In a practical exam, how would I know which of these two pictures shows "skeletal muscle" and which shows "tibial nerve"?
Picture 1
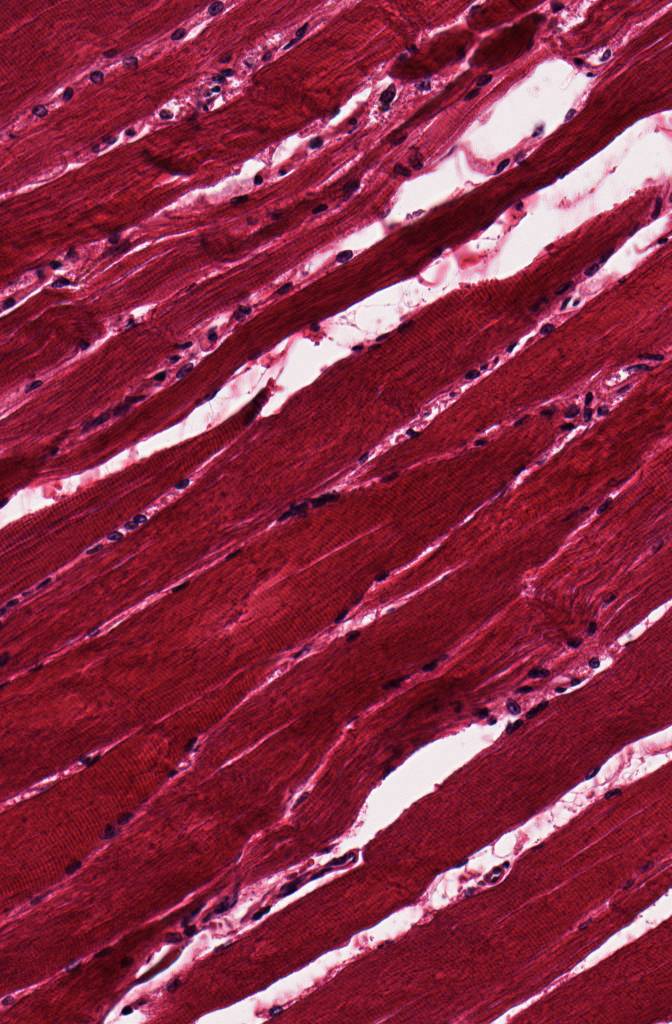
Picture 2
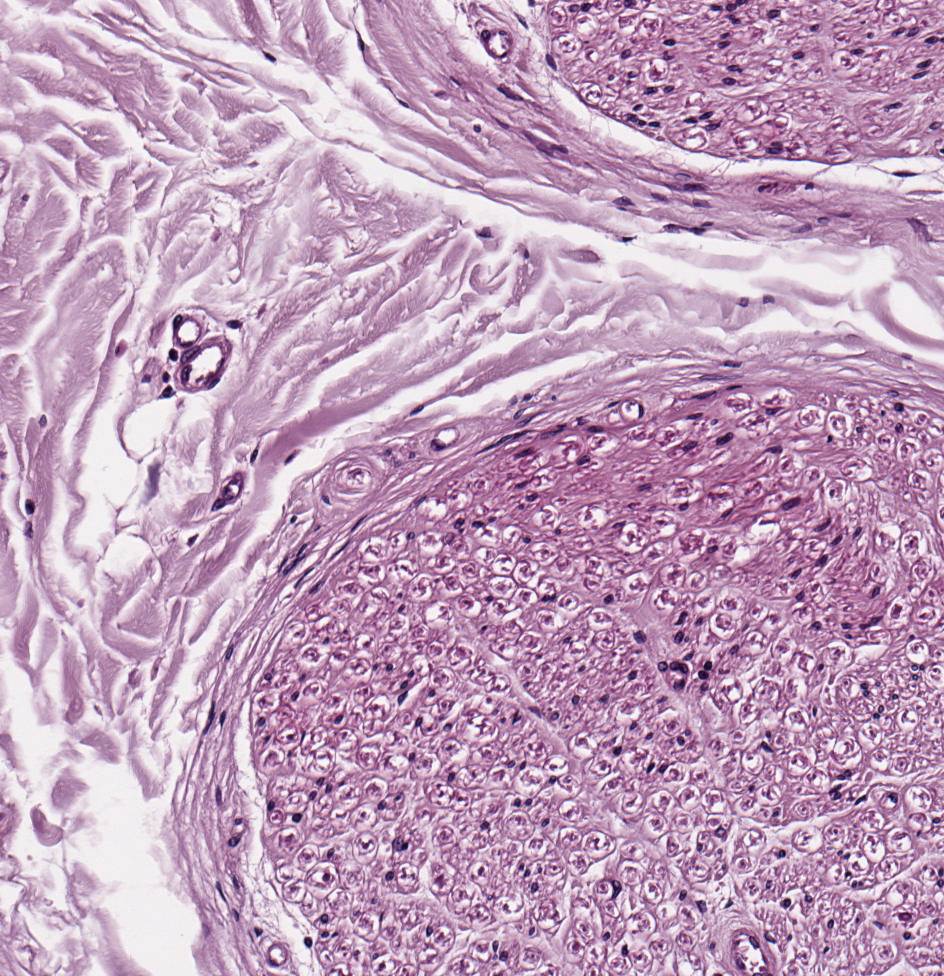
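Skeletal muscle is picture 1; tibial nerve is picture 2. Arrangement: the muscle fibres are separate unbranched bands that do not join; the nerve has two rounded bundles on the right, a large one lower right and a partly seen one top right, with connective tissue between and left of them. Contents: fine cross-striations run across the muscle fibres, whose cytoplasm is deep red, while the bundles are packed with small round profiles, each a clear ring around a central pink dot, as in myelinated nerve fibres cut across. Nuclei: dark, flattened ones lie at the muscle fibre edges, small dark ones lie scattered between the nerve profiles, and elongated ones run around each bundle in a layered sheath of flattened cells.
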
